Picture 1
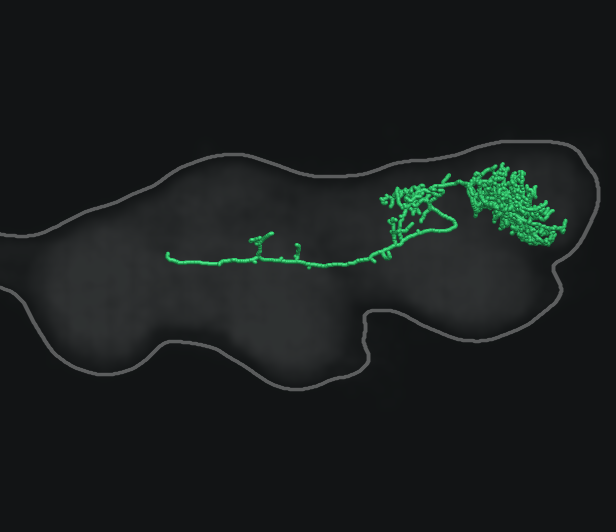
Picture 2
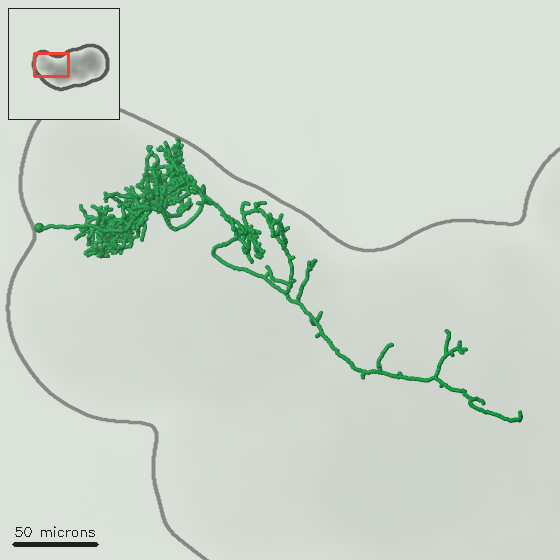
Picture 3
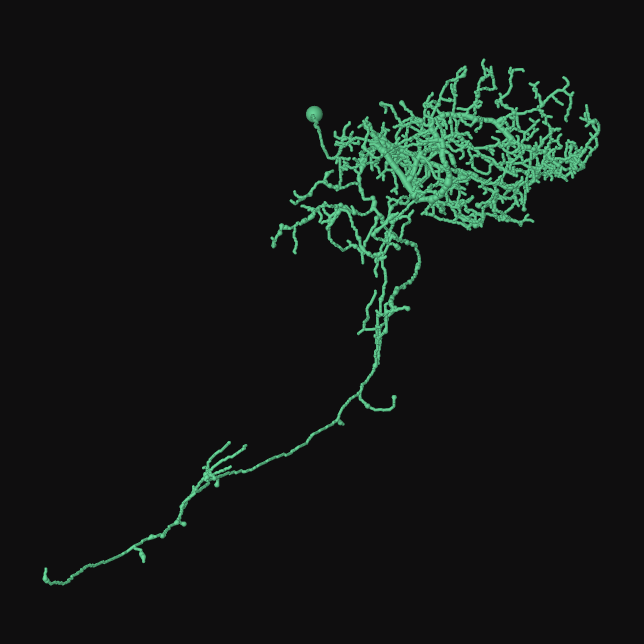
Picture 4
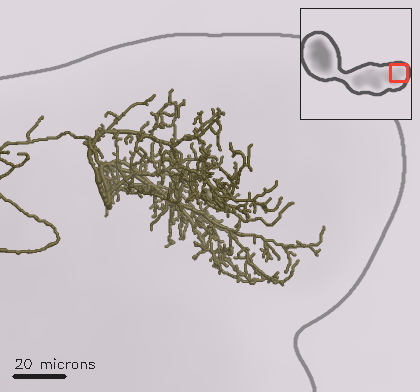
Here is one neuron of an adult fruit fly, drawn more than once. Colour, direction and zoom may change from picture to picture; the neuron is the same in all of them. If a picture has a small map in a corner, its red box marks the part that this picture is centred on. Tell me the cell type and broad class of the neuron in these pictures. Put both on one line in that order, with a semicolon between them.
INXXX281; nerve-cord intrinsic neuron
